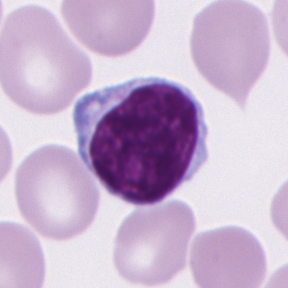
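Typical lymphocyte, from a stained blood smear. Its nucleus is a smooth rounded oval, with no indentation and no lobes, and it sits off-centre toward the right, so the widest band of cytoplasm is on the upper left. The outer edge of that cytoplasm, I notice, is slightly irregular and ragged rather than smooth. No vacuoles show in it.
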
